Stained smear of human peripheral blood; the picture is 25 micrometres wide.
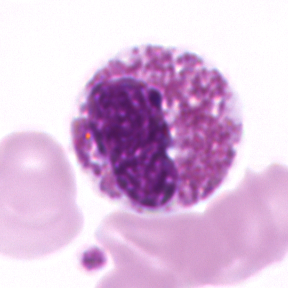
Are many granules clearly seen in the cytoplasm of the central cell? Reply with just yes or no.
Yes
